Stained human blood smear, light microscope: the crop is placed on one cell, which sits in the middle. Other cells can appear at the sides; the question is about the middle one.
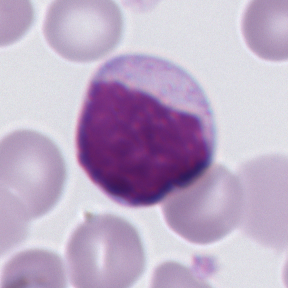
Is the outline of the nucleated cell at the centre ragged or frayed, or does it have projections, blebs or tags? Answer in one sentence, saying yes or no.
No, the cell's outline is smooth, without projections.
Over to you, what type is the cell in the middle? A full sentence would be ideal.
The identification for the central cell is a large granular lymphocyte.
